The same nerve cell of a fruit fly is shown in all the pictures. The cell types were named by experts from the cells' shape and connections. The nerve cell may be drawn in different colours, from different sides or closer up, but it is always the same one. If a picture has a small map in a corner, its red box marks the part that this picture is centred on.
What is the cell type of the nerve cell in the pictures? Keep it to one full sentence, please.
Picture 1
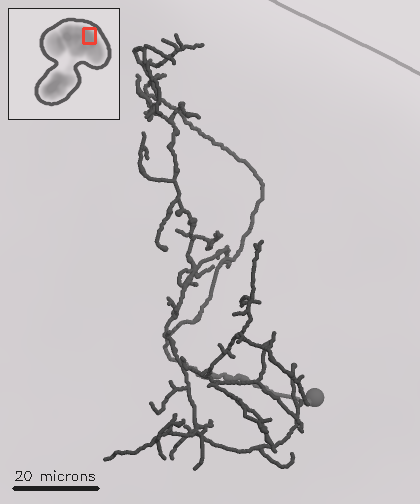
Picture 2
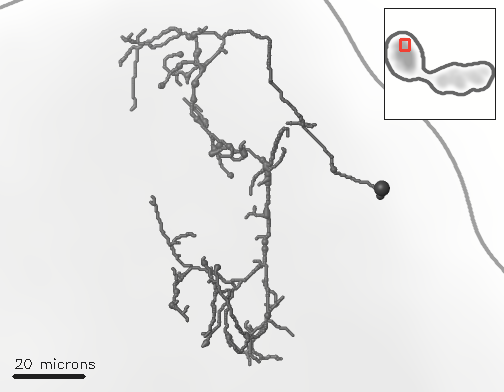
The cell type to which this nerve cell belongs is SLP275.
